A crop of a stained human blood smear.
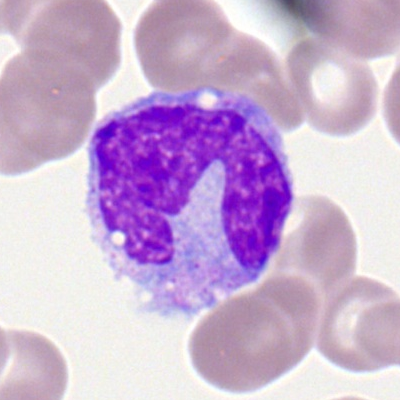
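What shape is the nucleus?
Horseshoe-shaped, with its notch opening downward.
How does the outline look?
Roughly round, with a slightly ragged edge.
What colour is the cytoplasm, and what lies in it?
Pale greyish-blue, with a few small, clear, round vacuoles.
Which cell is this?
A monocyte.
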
